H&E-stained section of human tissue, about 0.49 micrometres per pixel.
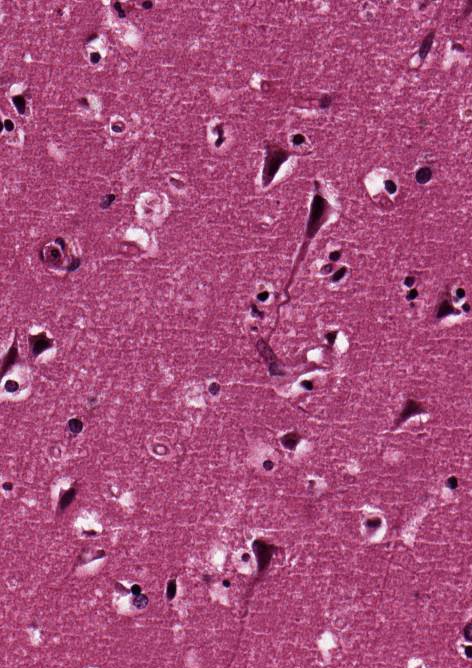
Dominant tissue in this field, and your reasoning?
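The tissue shown is cerebral cortex. Pink, finely fibrillary neuropil fills the whole field, without epithelium or glands. Scattered neurons have triangular, pyramidal bodies tapering into processes, for instance in the upper centre.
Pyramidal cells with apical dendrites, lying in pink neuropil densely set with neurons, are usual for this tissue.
Many small, round, dark nuclei with scant visible cytoplasm lie scattered through the neuropil.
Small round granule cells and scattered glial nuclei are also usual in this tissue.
No large blood vessels are present.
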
